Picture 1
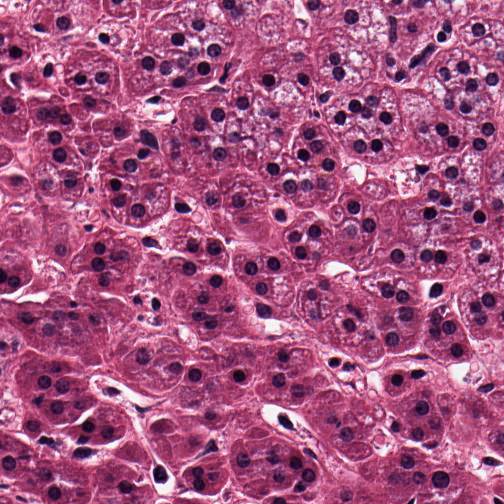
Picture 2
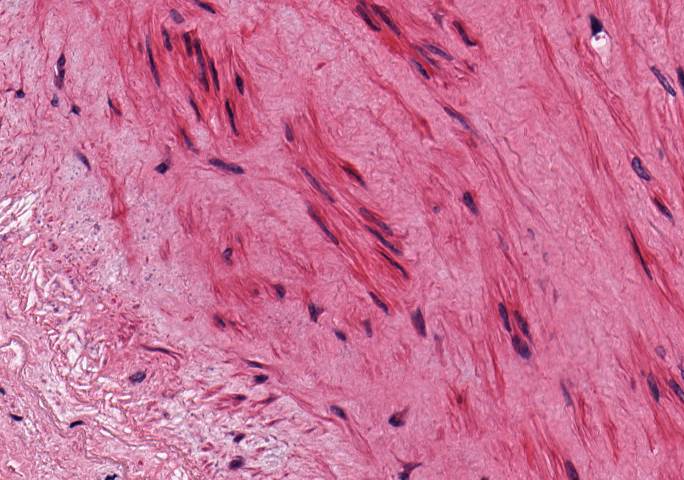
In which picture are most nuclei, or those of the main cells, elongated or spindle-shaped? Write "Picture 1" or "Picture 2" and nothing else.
Picture 2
